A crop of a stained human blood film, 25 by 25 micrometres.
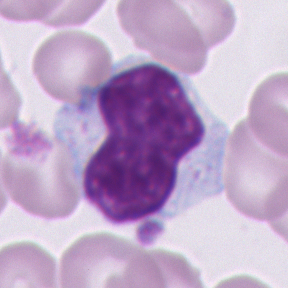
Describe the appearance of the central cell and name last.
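A deep indentation on its left side gives the nucleus a waisted, kidney-like shape. The outline of the cell is irregular and somewhat angular. In the cytoplasm there are a few fine reddish-violet granules and no vacuoles. The cell is a large granular lymphocyte.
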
